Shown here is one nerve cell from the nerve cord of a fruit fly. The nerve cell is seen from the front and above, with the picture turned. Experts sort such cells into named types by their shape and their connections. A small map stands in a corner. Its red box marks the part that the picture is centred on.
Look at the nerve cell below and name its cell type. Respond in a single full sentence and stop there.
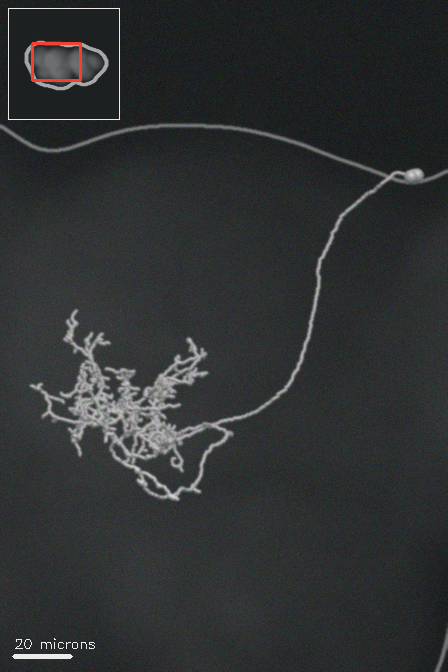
Included in the cell type IN23B063 is this nerve cell.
